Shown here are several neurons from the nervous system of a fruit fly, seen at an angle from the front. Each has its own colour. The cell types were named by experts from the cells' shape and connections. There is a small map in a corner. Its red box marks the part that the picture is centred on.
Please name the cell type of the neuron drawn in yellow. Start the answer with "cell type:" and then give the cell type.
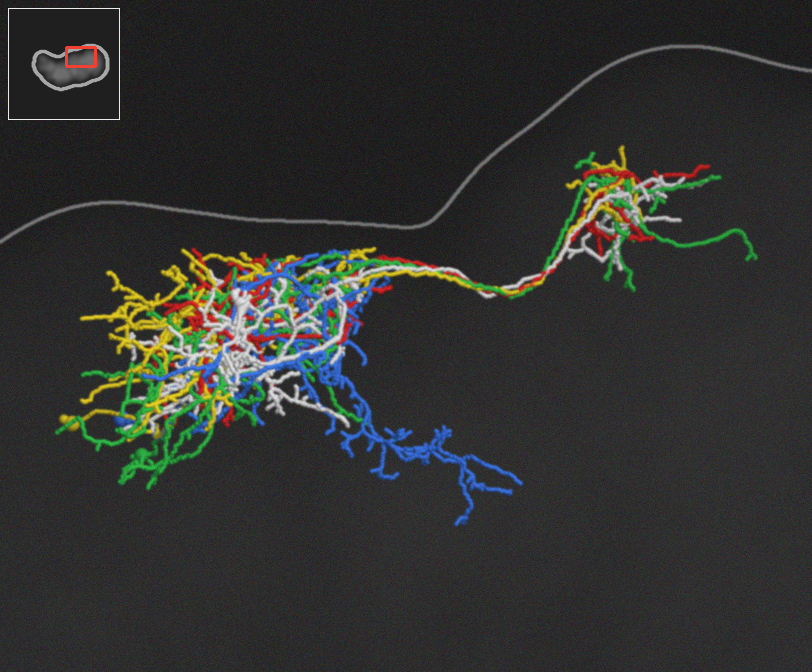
cell type: SIP077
